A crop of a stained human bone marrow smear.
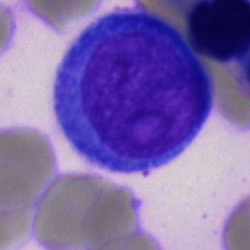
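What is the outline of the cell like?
Round and smooth, without surface projections.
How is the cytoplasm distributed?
As a deep blue rim, broader on the left side of the nucleus.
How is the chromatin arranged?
Finely textured and evenly spread, without dense clumps.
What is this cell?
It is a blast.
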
